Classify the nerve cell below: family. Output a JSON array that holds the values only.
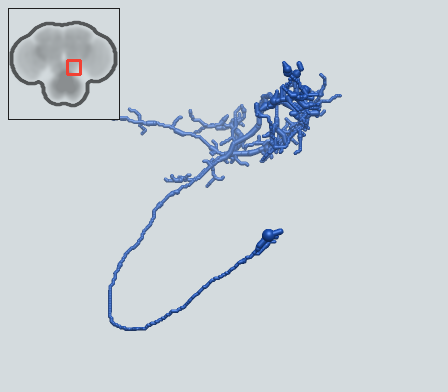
["hemilineage MD3"]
